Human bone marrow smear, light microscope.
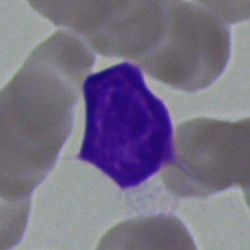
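Lymphocyte, the cell in the centre of this stained bone marrow smear. Notice first that its outline is angular, made up of several fairly straight edges. The nucleus takes up almost the whole cell. Now look closely at the chromatin: it stains a deep, dark purple all the way through and is dense, interrupted only by a few faint lighter streaks.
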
